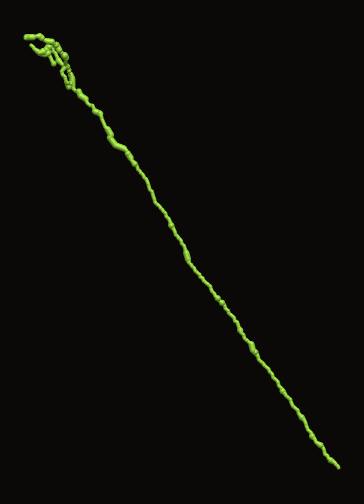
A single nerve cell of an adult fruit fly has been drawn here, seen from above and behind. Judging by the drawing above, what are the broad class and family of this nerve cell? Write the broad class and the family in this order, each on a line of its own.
sensory neuron entering the nerve cord
class mechanosensory proprioceptive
